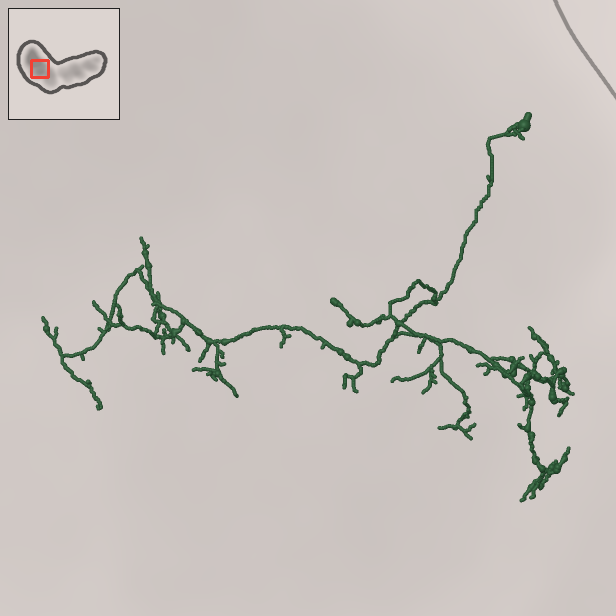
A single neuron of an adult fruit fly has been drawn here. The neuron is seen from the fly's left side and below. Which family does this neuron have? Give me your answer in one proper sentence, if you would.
The family designation of this neuron is hemilineage PSp1.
